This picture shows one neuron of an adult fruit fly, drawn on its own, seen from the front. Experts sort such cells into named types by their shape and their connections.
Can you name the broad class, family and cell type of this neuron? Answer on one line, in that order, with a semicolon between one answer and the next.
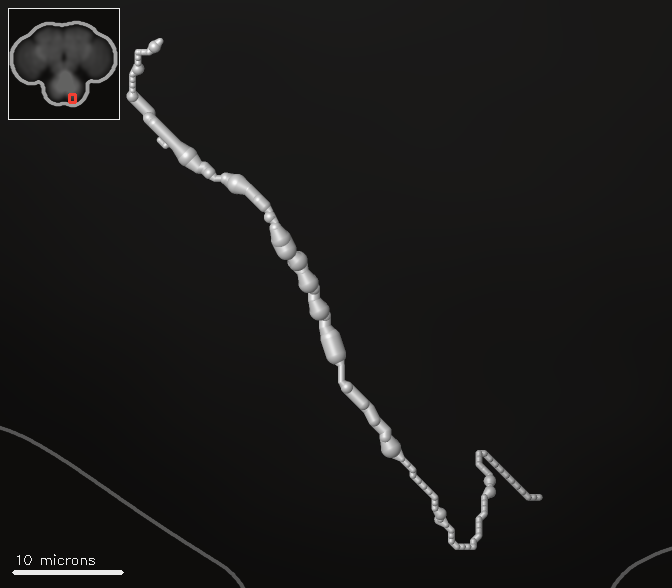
sensory neuron entering the nerve cord; class mechanosensory tactile; SNta29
